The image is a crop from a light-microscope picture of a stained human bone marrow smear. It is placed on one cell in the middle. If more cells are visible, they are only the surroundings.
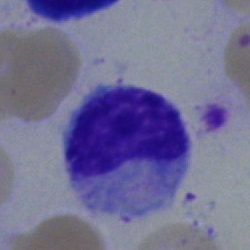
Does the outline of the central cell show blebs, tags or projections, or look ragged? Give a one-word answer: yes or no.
No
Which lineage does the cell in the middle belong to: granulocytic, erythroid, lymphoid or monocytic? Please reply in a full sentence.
Under the granulocytic lineage falls the cell in the middle of the crop.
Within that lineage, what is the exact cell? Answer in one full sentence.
The central cell, amid any neighbouring cells, is a metamyelocyte.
